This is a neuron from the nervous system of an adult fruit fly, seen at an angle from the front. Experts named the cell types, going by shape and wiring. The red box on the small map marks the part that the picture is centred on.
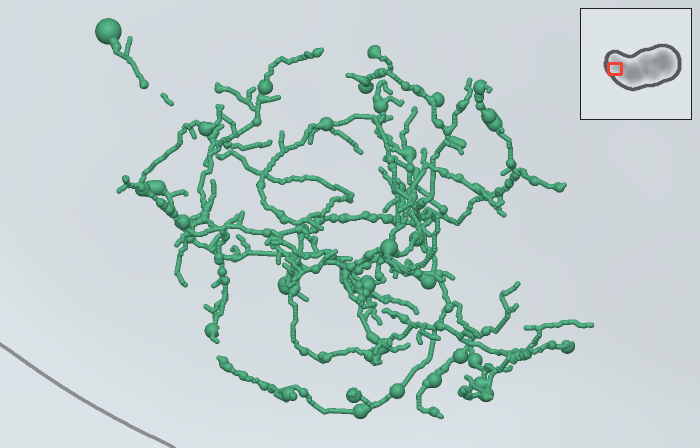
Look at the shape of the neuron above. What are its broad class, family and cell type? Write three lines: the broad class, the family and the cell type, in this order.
nerve-cord intrinsic neuron
hemilineage 01B
IN01B062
